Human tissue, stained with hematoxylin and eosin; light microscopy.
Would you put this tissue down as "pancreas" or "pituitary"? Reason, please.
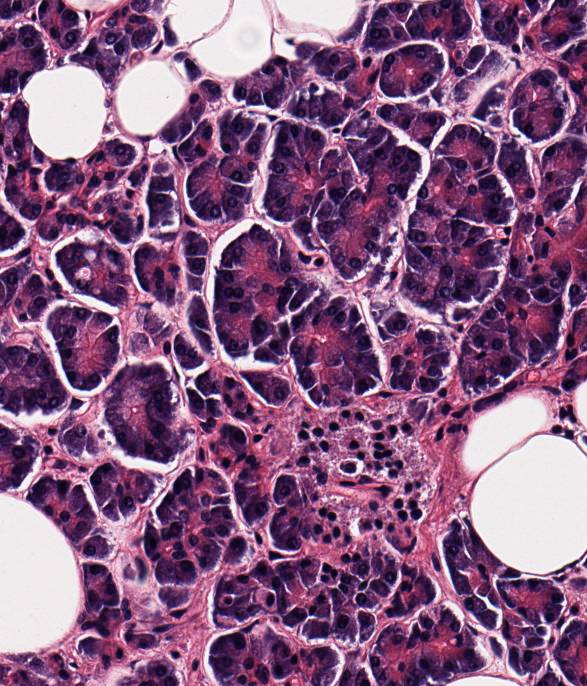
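Pancreas, not pituitary. The acinar cells are pyramidal, each with a round dark nucleus sitting toward its base. Their lumens are tiny and hardly visible, and there's no wide duct anywhere in the field. Round, empty fat cell spaces are scattered around the edges. Down in the lower centre sits a loose pale area with many small dark round nuclei.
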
